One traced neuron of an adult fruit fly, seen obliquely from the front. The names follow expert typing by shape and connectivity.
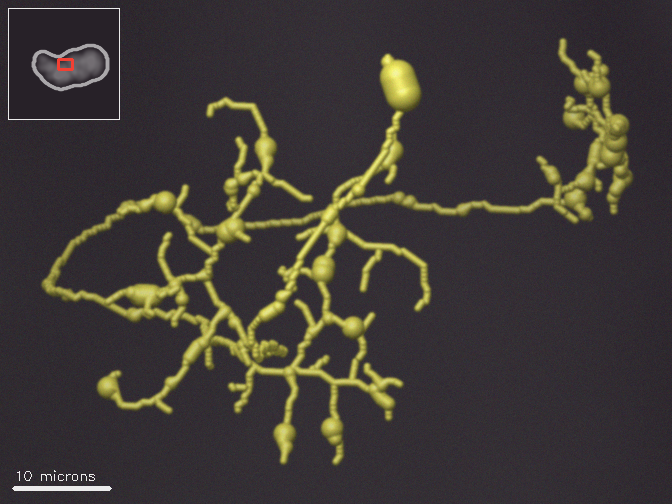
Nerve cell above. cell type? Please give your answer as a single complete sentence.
With respect to cell type, this neuron is Tm34.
